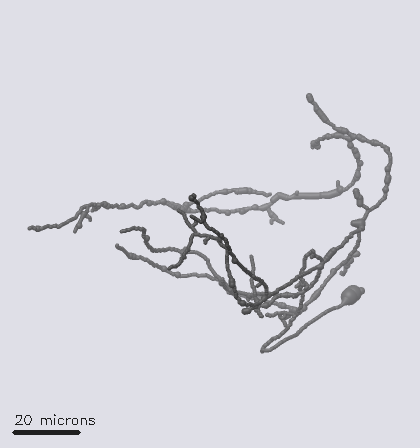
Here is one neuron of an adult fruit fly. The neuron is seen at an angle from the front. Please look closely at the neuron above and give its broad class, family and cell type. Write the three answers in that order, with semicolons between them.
nerve-cord intrinsic neuron; hemilineage 13A; IN13A044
